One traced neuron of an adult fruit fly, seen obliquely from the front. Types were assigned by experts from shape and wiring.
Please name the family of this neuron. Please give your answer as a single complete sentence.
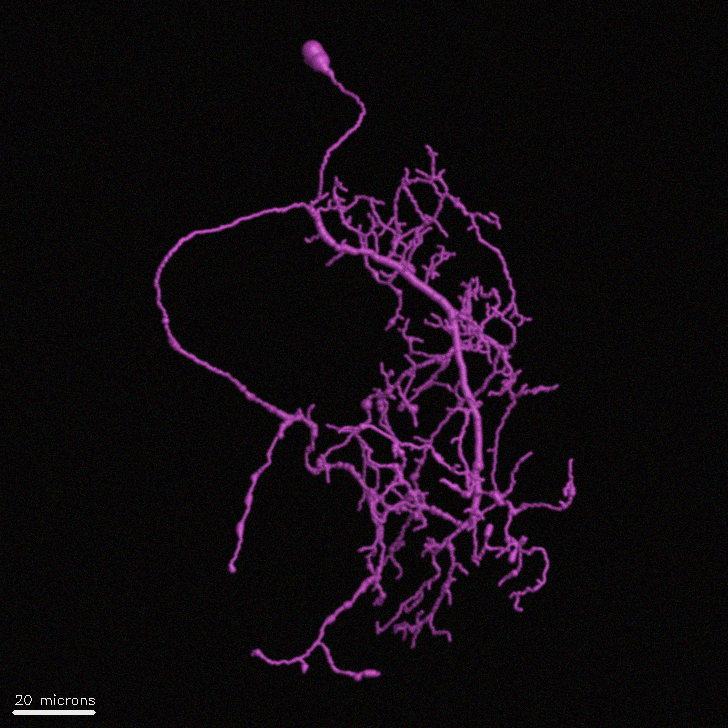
The neuron is recorded as family hemilineage PSp2.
